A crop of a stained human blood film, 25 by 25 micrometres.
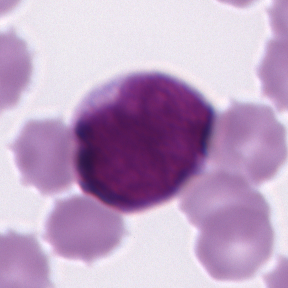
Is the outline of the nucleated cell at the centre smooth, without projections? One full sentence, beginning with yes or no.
Yes, the edge of the cell is even, with no ragged parts or projections.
